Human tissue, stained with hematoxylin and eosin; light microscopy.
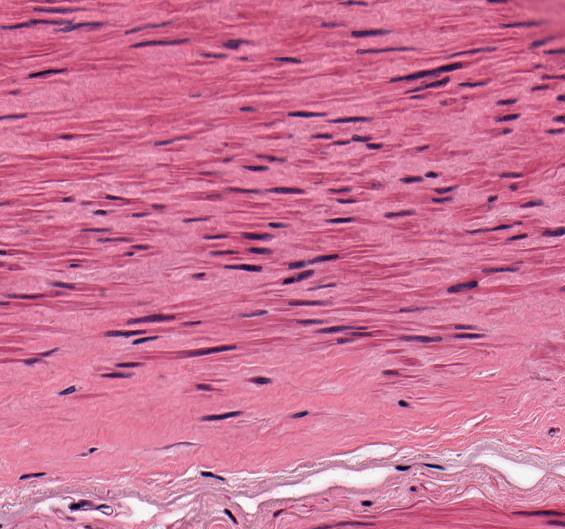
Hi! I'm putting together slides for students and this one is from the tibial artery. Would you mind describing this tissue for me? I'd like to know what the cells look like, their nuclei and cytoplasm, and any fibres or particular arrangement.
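Dense pink fibrous tissue occupies nearly the whole field, its fibres running roughly horizontally. Nuclei are dark purple, elongated and spindle-shaped, long axes parallel to the fibres. The cells lie within uniformly eosinophilic material; individual cell borders are not discernible. A narrow band of looser, wavier fibres separated by white clefts lies along the bottom edge.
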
